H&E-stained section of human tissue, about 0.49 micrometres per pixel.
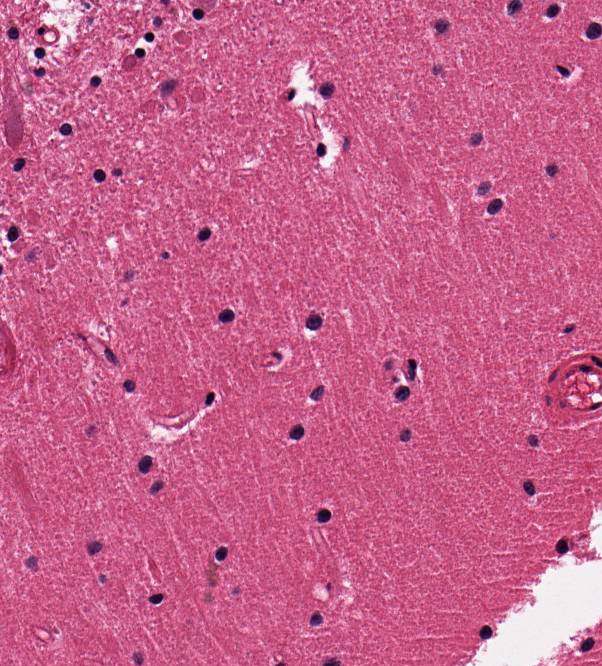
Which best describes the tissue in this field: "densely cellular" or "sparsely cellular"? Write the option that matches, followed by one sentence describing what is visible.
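Sparsely cellular. Small, round, dark-staining nuclei lie singly and sparsely scattered through the matrix.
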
